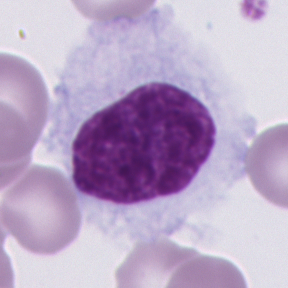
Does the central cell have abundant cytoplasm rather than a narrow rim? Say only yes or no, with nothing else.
Yes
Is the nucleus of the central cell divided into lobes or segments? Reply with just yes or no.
No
